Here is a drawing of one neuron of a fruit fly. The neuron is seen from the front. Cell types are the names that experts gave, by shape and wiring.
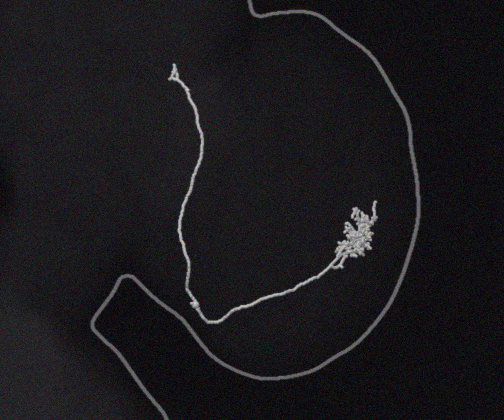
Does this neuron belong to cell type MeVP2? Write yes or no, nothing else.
yes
